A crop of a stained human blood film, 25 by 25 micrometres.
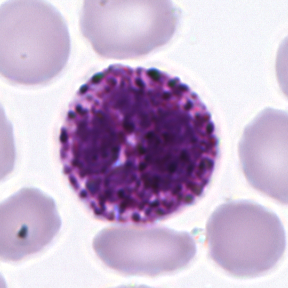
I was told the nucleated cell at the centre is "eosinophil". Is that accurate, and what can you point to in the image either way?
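The name eosinophil does not suit this cell, which is a basophil. What decides is the nucleus: granules lie over it as well as around it, hiding most of it so that its outline cannot be traced clearly.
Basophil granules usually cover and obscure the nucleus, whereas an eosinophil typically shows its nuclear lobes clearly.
The granules themselves count against eosinophil too, being coarse and dark purple-black.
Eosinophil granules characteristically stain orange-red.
The cell is crowded with granules, which stand out most distinctly along its edge.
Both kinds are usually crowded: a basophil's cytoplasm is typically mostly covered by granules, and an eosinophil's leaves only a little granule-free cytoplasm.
The crowding therefore fits both names. The cell is about 14 micrometres across, holds no vacuoles, and the red cells around it do not overlap it.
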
